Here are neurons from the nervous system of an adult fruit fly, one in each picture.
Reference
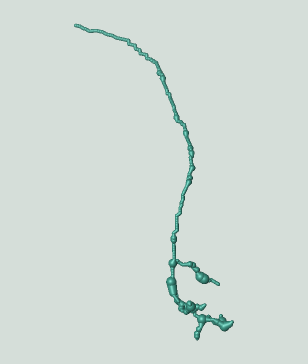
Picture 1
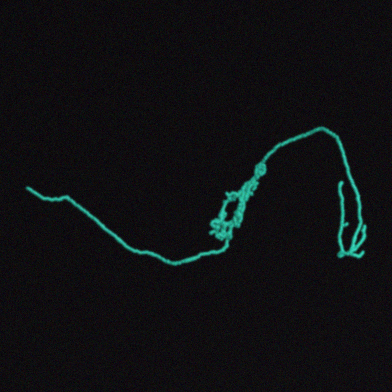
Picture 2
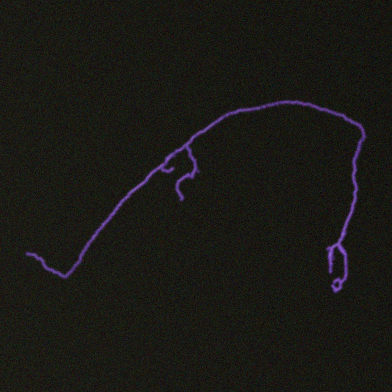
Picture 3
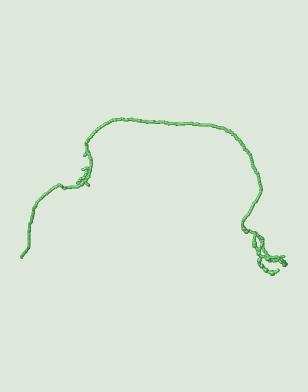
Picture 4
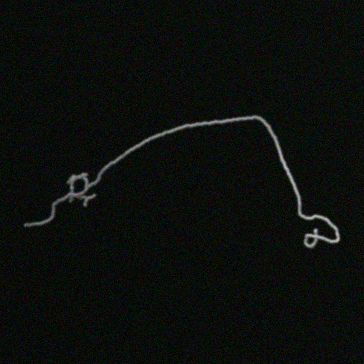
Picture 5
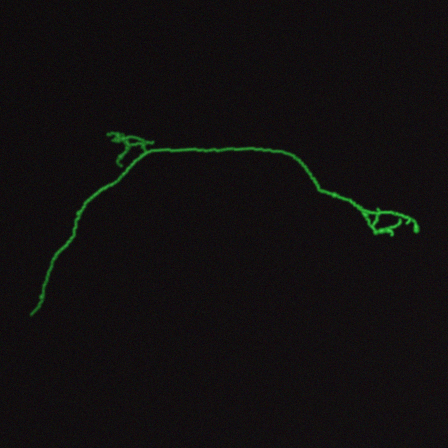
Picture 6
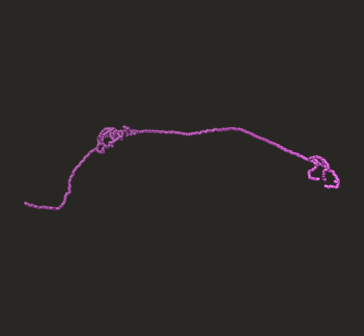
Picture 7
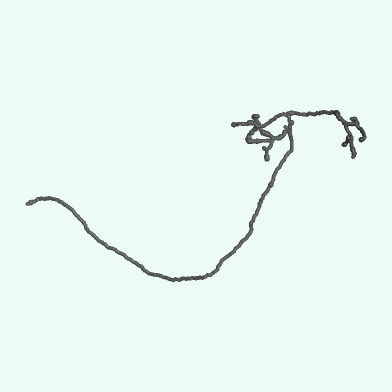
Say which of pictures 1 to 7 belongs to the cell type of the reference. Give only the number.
3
